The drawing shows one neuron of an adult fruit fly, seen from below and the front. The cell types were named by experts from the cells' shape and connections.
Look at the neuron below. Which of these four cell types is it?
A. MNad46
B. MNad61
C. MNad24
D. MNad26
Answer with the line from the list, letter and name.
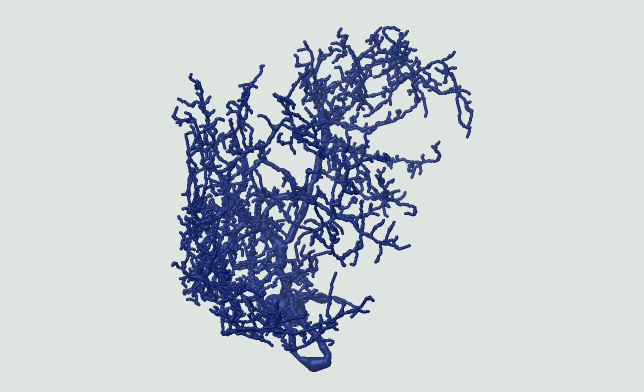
B. MNad61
